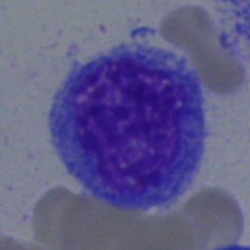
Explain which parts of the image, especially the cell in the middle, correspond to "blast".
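Round outline. Chromatin purple, finely stippled with small paler spots; no coarse dense clumps. Cytoplasm a narrow rim of deep blue around the nucleus.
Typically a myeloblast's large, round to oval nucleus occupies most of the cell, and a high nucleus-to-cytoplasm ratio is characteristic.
The narrow rim here fits such a ratio. Border slightly fuzzy and uneven, not sharply smooth. Name: blast.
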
